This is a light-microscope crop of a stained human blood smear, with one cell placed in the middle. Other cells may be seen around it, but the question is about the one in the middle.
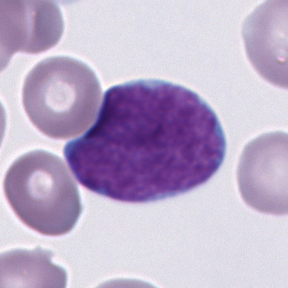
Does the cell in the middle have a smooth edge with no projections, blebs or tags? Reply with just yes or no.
Yes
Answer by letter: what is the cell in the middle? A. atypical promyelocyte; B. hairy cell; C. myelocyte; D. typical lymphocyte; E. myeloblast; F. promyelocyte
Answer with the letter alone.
E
